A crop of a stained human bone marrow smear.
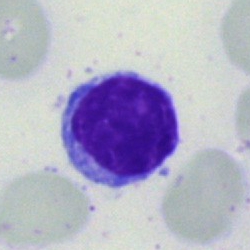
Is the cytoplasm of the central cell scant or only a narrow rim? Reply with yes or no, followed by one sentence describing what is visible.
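Yes. The cytoplasm is a scant rim that stains blue.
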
